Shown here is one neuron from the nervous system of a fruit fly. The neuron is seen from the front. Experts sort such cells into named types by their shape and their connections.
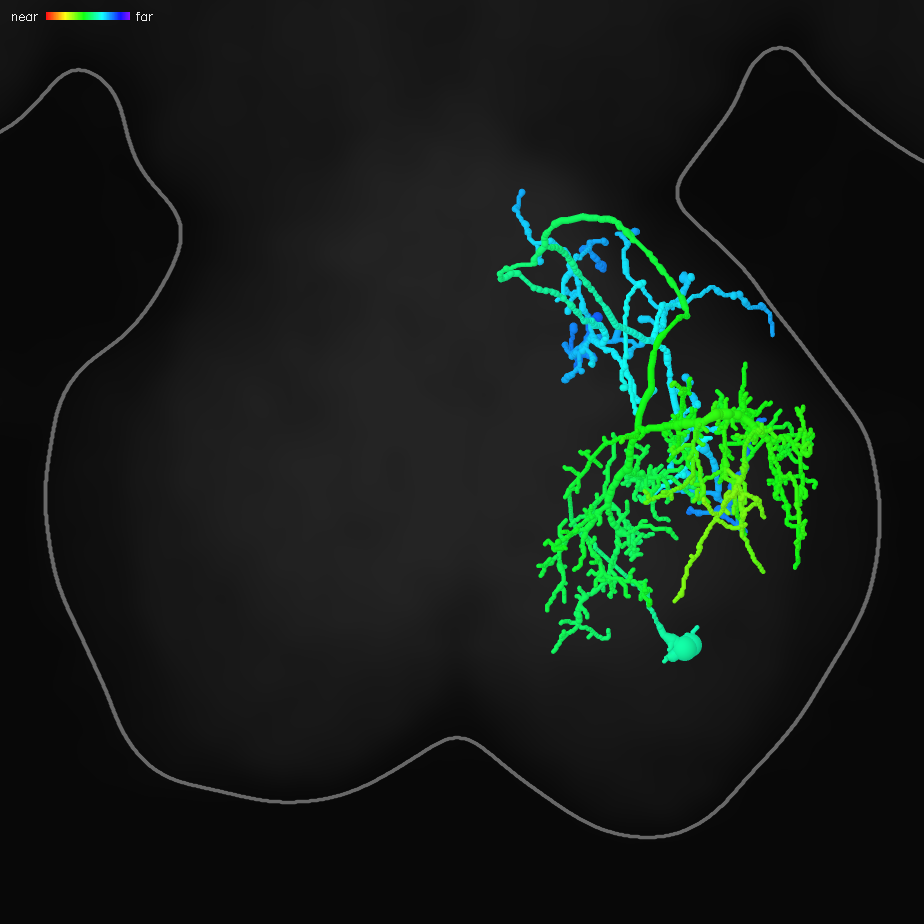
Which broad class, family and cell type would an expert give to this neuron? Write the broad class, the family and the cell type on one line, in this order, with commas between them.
nerve-cord intrinsic neuron, hemilineage 12A, IN12A003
